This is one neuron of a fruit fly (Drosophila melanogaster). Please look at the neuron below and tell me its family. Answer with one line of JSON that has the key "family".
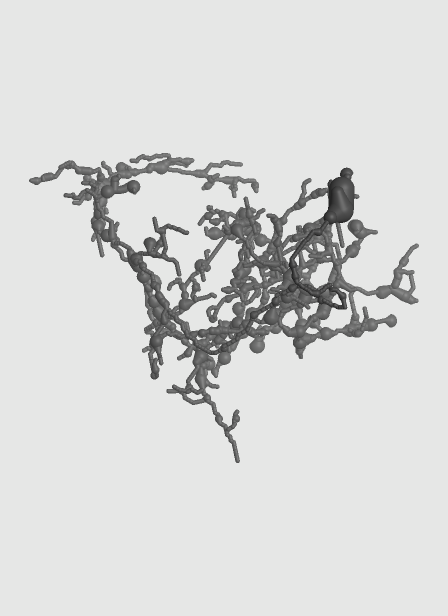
{"family": "hemilineage WEDa1"}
